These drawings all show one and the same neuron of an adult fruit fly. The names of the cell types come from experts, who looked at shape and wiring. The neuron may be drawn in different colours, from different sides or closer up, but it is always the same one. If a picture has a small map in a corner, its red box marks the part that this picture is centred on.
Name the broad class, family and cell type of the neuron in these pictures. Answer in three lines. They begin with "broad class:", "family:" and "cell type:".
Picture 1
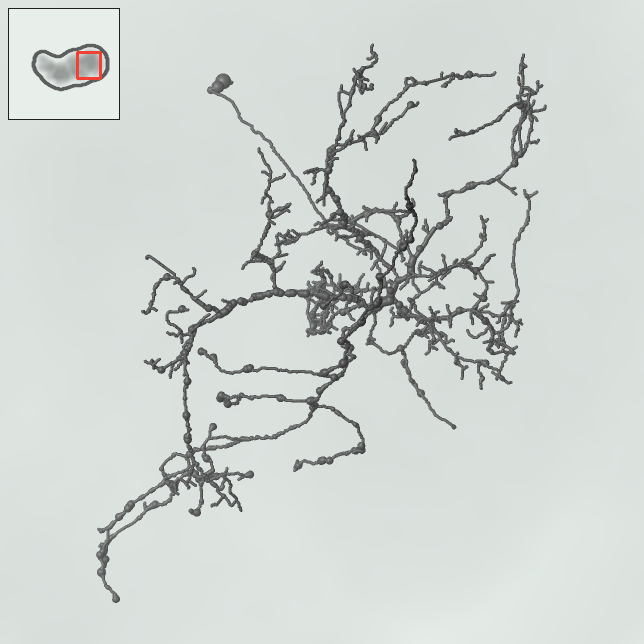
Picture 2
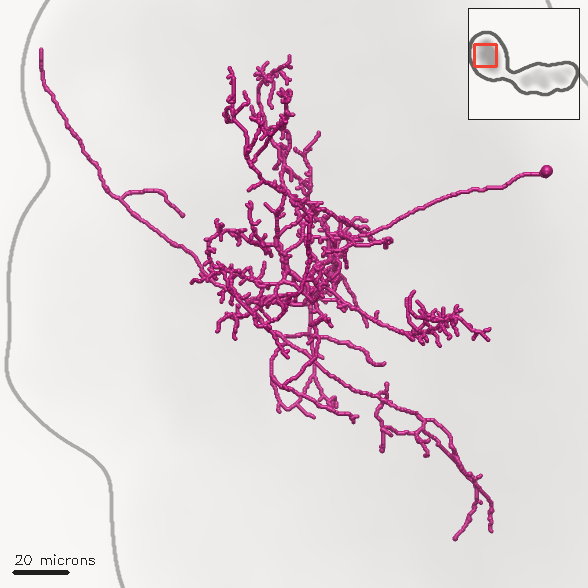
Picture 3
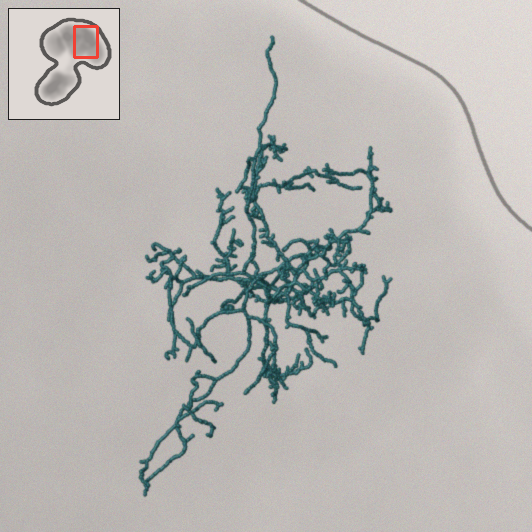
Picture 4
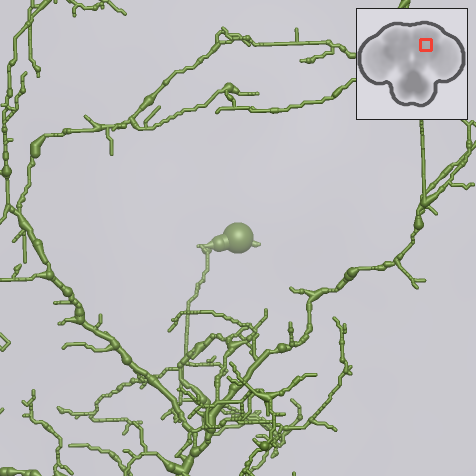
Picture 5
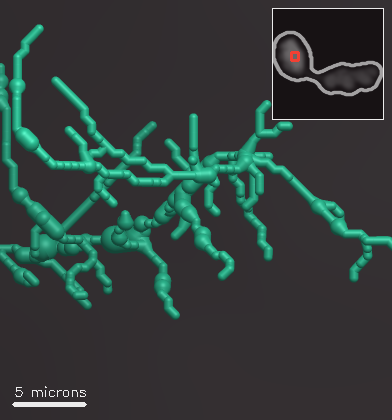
broad class: central-brain intrinsic neuron
family: hemilineage SMPpv2_ventral
cell type: PVLP201m_d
